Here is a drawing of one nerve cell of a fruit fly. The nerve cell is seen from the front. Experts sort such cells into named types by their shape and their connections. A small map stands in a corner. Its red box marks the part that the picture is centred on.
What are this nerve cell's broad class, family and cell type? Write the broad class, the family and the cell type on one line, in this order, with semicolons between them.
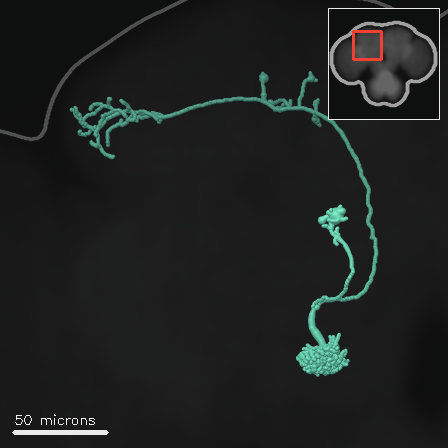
central-brain intrinsic neuron; hemilineage ALad1; VA3_adPN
